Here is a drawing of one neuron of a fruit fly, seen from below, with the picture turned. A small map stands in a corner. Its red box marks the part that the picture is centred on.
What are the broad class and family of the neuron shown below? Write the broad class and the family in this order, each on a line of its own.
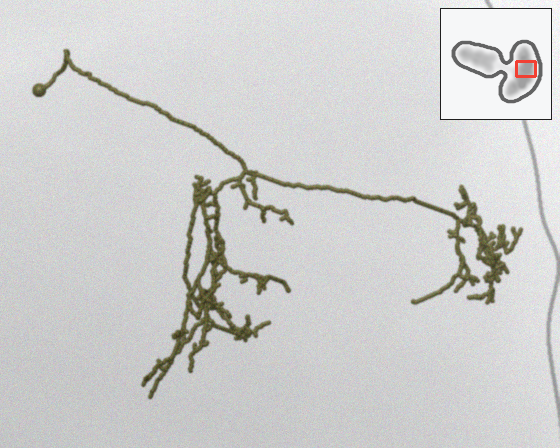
central-brain intrinsic neuron
hemilineage DL1_ventral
